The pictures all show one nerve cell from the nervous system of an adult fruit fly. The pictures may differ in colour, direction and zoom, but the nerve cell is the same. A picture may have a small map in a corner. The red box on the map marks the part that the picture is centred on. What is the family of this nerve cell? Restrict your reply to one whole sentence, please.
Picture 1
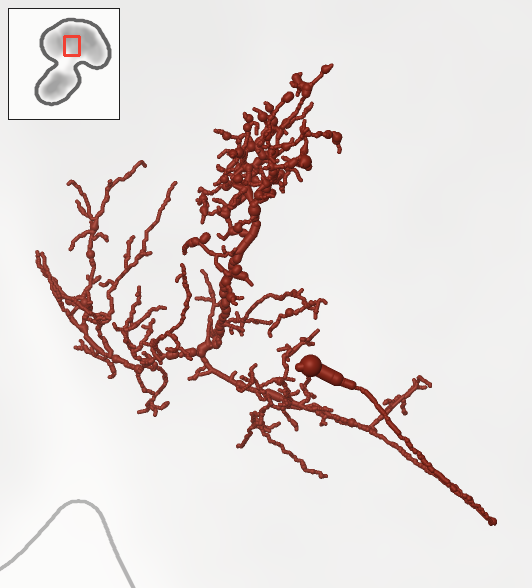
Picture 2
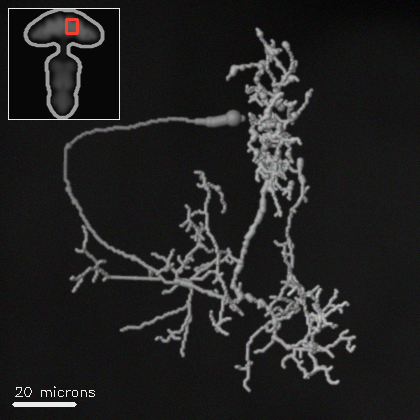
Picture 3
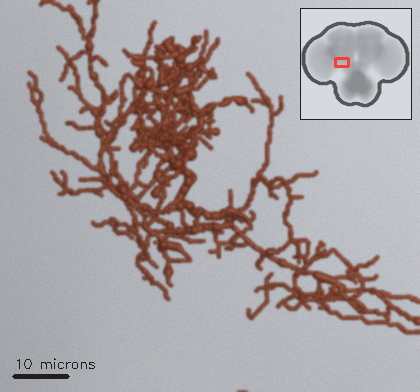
The nerve cell counts as part of family hemilineage MD3.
